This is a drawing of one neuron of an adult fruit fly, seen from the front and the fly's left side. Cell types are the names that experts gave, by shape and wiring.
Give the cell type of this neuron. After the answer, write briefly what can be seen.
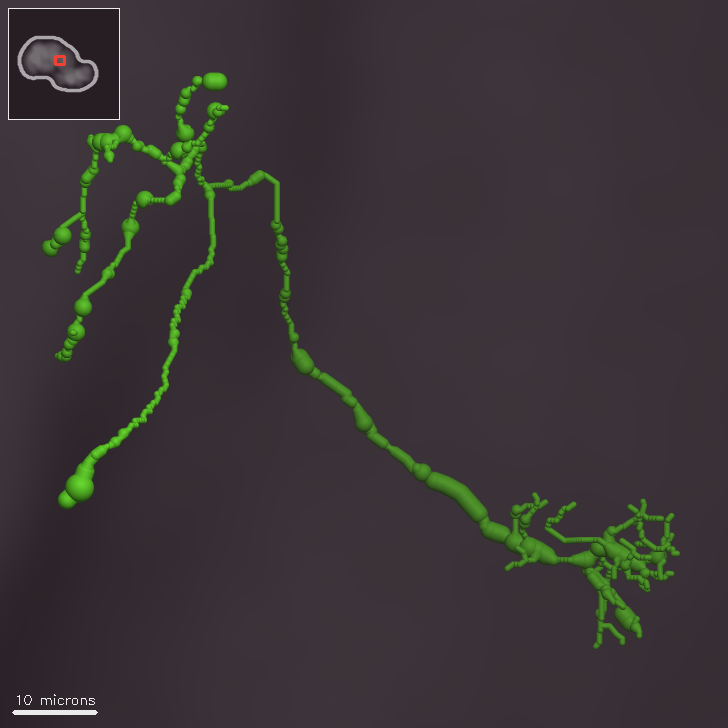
The cell type is LC12. This is a visual projection neuron. From left to right in the picture it spans about 75 microns. In this view it is about as wide as it is tall.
